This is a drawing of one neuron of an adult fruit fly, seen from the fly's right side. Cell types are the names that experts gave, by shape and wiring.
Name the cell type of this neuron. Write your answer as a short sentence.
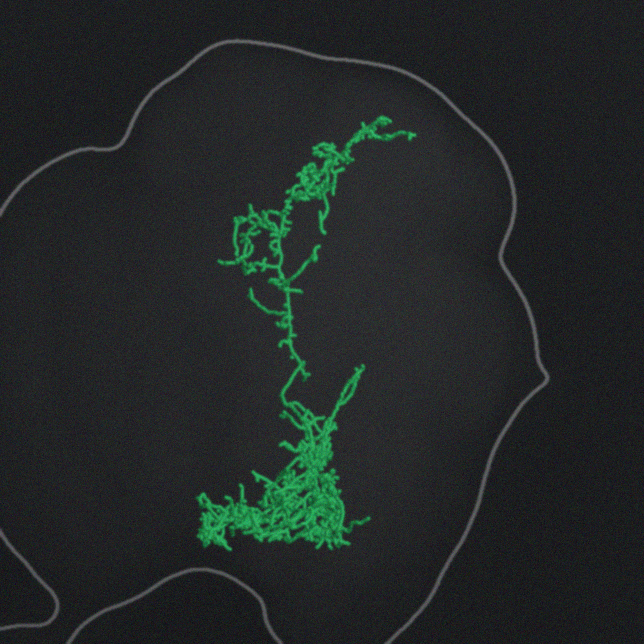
The cell type is GNG700m.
